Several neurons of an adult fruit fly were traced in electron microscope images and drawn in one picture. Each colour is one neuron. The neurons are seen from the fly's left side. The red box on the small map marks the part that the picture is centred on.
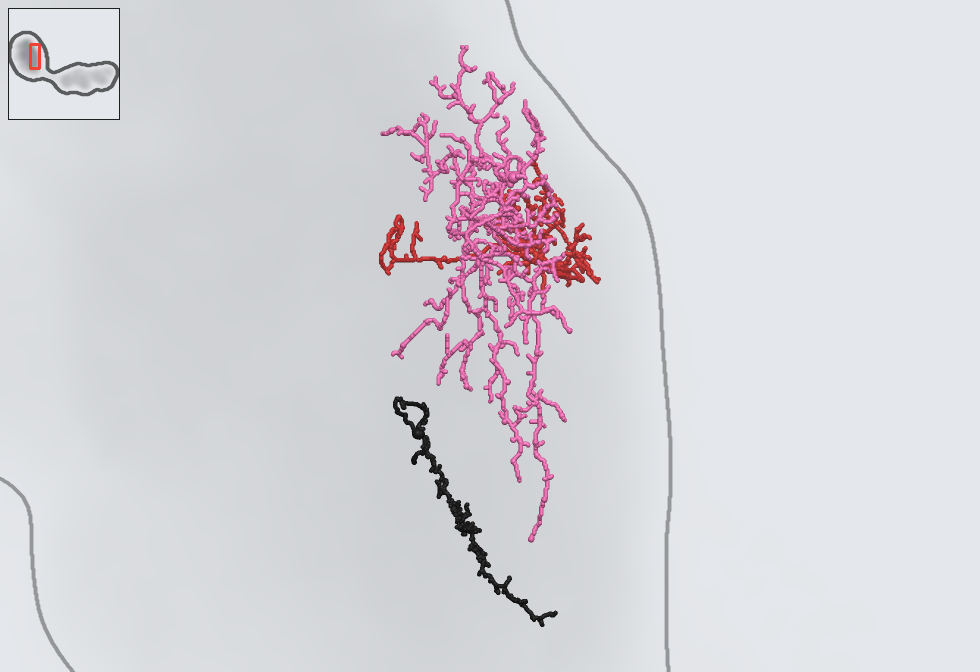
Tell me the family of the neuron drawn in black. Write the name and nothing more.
Dm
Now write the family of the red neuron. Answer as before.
Tm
